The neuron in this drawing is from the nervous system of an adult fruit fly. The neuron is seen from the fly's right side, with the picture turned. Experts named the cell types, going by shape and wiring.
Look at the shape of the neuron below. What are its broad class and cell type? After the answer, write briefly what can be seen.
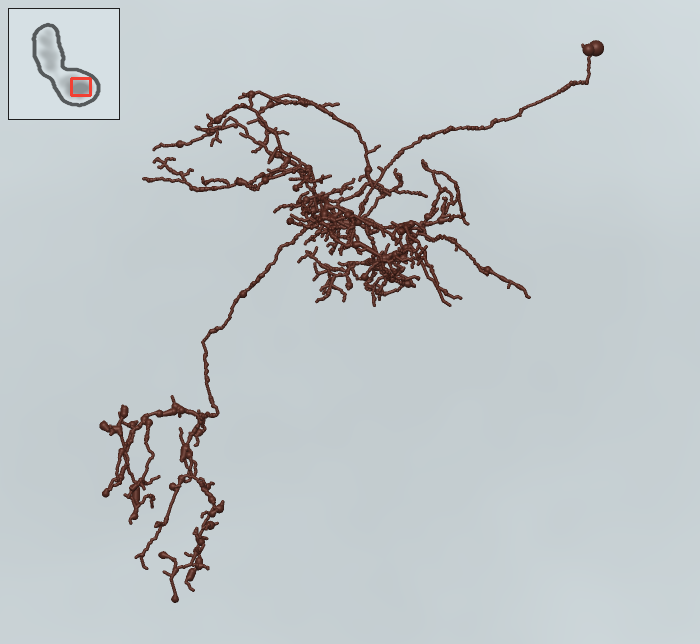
It is a central-brain intrinsic neuron. It is of cell type IB031. The cell body can be seen at the upper right of the picture. More than a hundred branch ends can be seen.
